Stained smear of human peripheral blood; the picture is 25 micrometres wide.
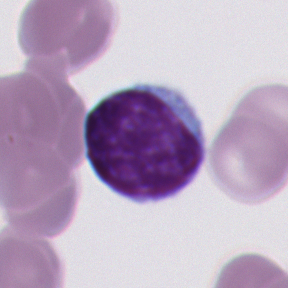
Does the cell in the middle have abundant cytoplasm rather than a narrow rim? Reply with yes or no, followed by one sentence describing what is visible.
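No. The cytoplasm forms a thin crescent seen mainly along the upper right edge.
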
